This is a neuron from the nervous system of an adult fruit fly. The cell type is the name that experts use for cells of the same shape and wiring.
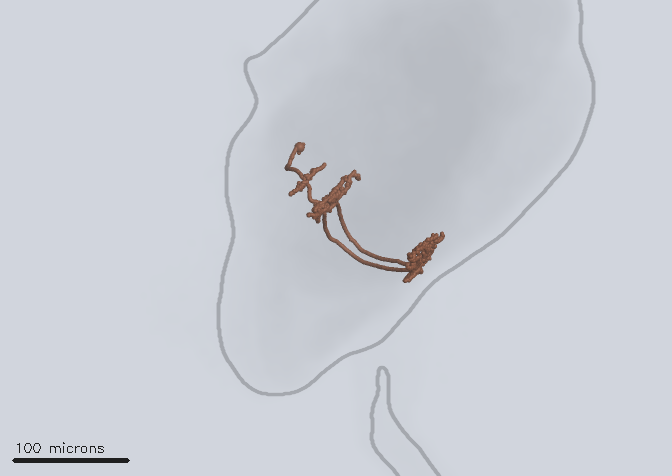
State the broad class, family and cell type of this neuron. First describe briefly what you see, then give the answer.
By the scale bar it is about 140 microns wide in this view. As drawn here it is about as wide as it is tall. This is an optic-lobe intrinsic neuron. The family is TmY. It is of cell type TmY15.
